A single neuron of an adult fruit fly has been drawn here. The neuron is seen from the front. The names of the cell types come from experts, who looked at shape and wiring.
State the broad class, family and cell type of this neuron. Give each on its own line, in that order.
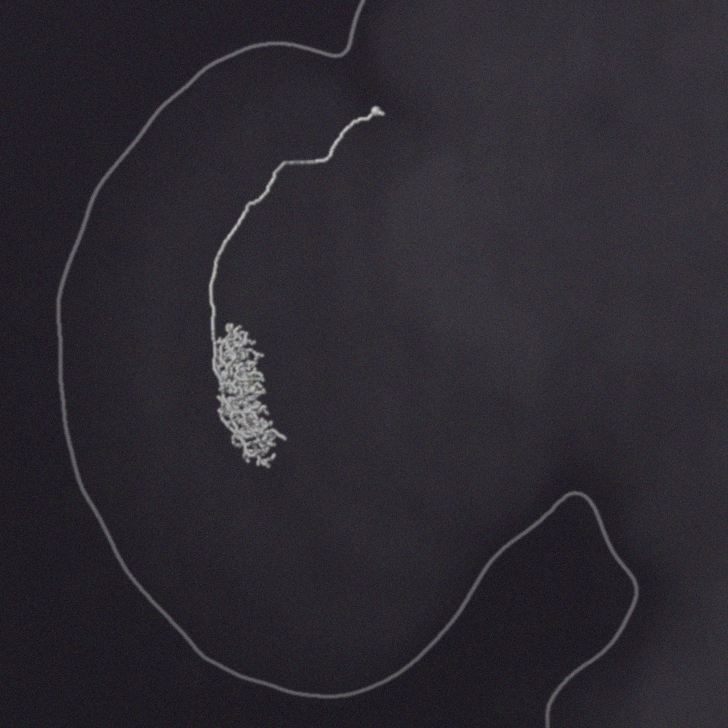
optic-lobe intrinsic neuron
Pm
Pm2a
